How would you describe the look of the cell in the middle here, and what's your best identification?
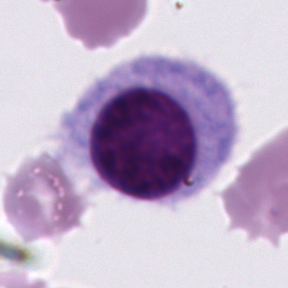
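Let me check the nucleus first: its edge is even, with no notch or indentation, and I can't see any nucleoli. The band of cytoplasm is widest on the upper right side of the nucleus. There are no vacuoles in it either. So this is a hairy cell.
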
